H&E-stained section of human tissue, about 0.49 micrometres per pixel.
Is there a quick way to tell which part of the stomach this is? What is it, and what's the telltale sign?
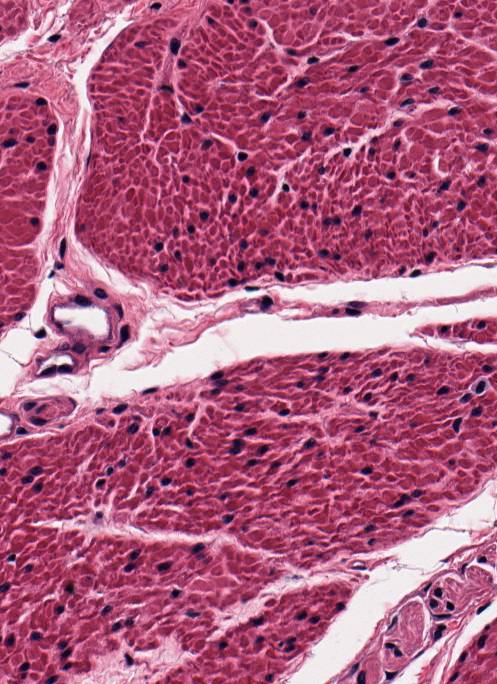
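What fills this field is smooth muscle: large bundles of eosinophilic cells separated by thin pale connective tissue septa. No cross-striations are visible in their cytoplasm.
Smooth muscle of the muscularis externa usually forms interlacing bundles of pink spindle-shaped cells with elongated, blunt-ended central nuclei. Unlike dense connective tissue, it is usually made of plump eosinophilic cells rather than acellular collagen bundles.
The field contains no epithelium, and no fat cells lie in the septa.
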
